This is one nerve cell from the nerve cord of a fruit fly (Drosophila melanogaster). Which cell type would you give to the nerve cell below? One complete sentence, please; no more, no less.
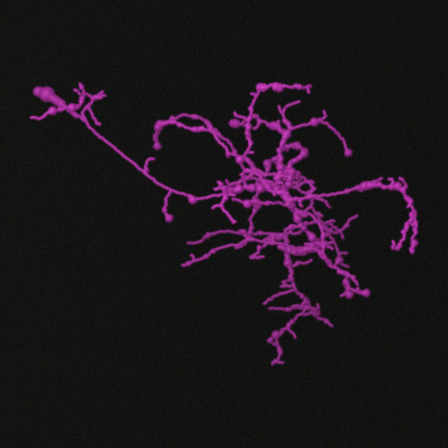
The type of this nerve cell is the cell type IN20A.22A018.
